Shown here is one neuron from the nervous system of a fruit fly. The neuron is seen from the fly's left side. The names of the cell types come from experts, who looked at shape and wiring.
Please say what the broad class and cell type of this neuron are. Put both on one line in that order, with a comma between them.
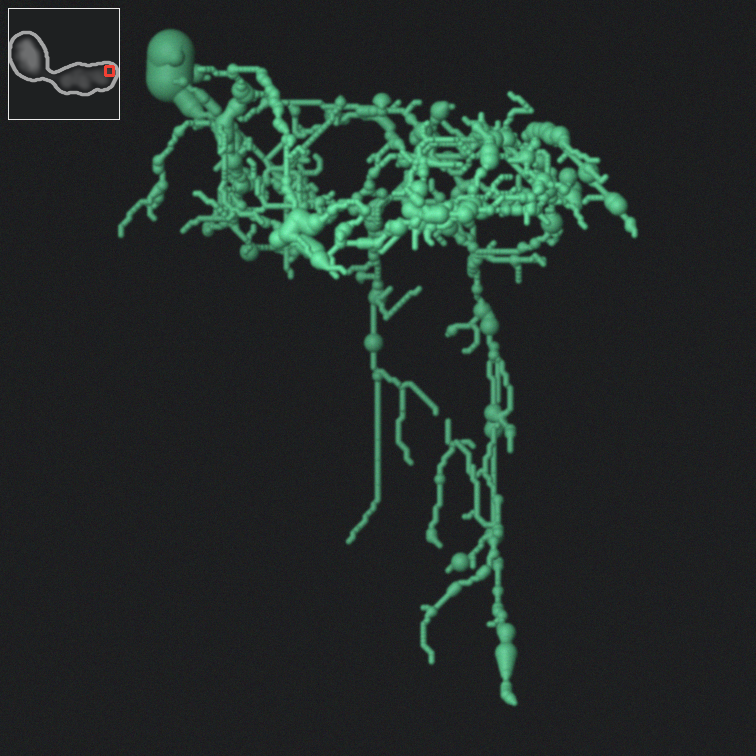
nerve-cord intrinsic neuron, INXXX378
